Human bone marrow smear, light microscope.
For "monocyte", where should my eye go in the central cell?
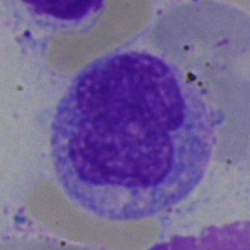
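A notch is cut into the right side of the nucleus. Its purple chromatin is finely stippled rather than gathered into coarse dark blocks.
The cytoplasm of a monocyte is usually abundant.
Here the nucleus sits toward the top, leaving a wider band of cytoplasm below it, which goes with that.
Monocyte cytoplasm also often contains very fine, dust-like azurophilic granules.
The fine, faint lilac granules in this cytoplasm go with that as well.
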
